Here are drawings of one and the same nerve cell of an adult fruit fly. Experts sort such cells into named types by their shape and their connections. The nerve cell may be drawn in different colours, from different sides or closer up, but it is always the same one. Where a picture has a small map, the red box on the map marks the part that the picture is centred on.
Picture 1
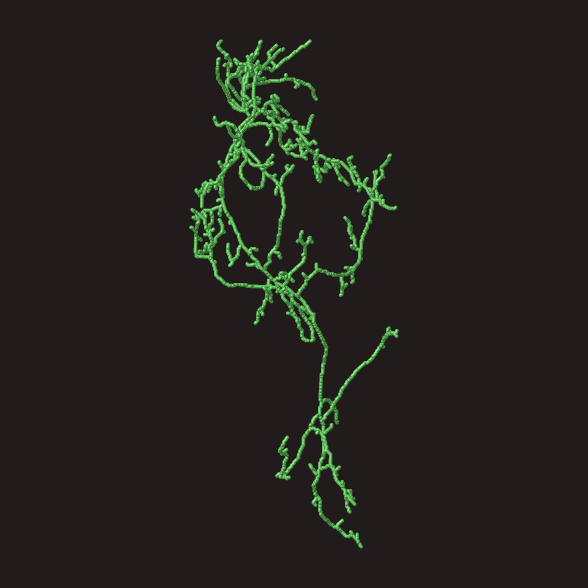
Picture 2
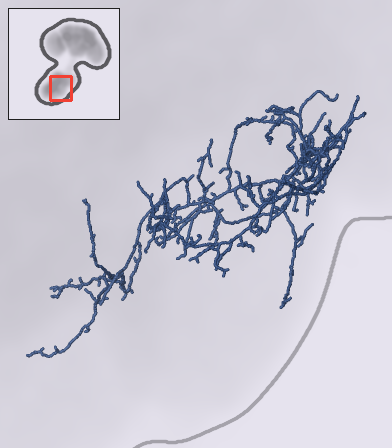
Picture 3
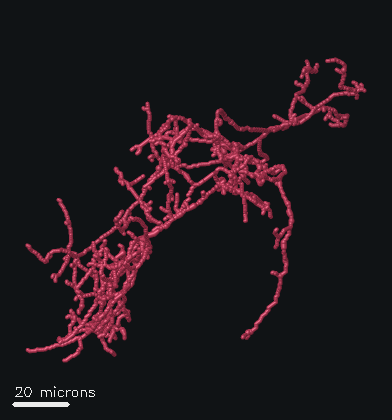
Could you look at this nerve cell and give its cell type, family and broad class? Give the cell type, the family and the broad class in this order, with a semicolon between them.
IN03A030; hemilineage 03A; nerve-cord intrinsic neuron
